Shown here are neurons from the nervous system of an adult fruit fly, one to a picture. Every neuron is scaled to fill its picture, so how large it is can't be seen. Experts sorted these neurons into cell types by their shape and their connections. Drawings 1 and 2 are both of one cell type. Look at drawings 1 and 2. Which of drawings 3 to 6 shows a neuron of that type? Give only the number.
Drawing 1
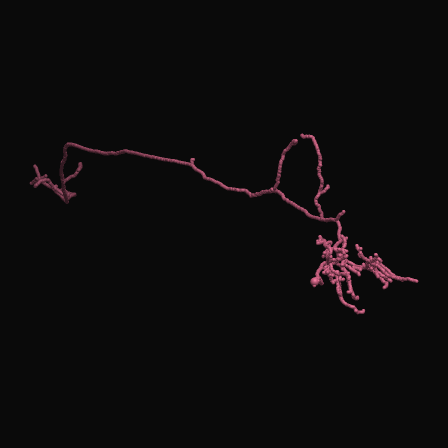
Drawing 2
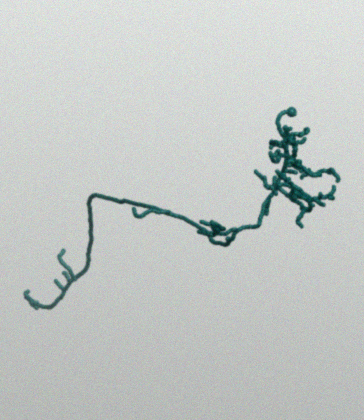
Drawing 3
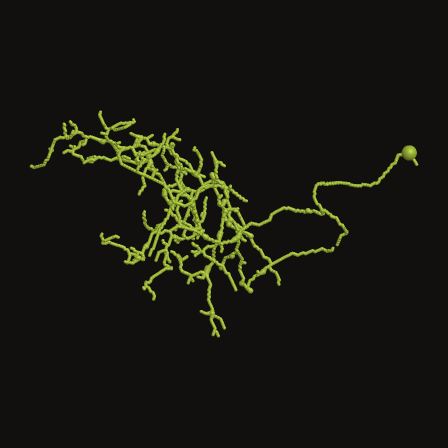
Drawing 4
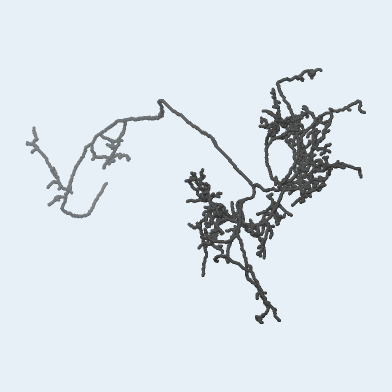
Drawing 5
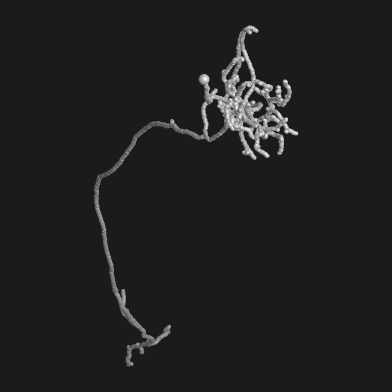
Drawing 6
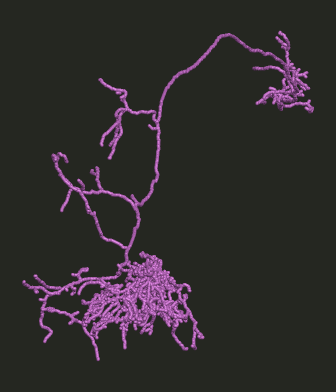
5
